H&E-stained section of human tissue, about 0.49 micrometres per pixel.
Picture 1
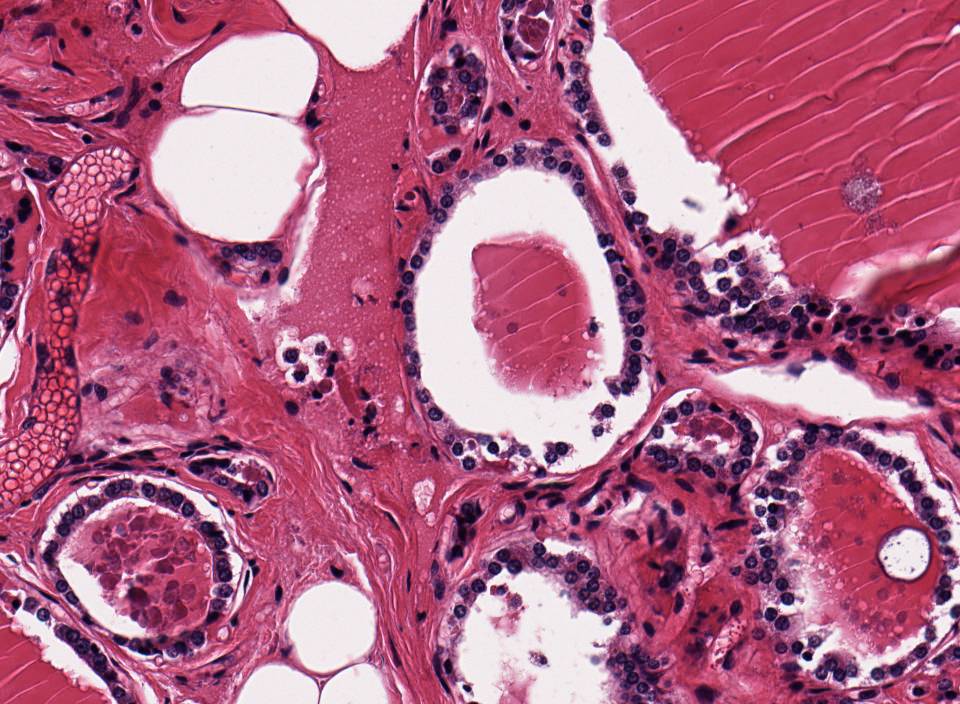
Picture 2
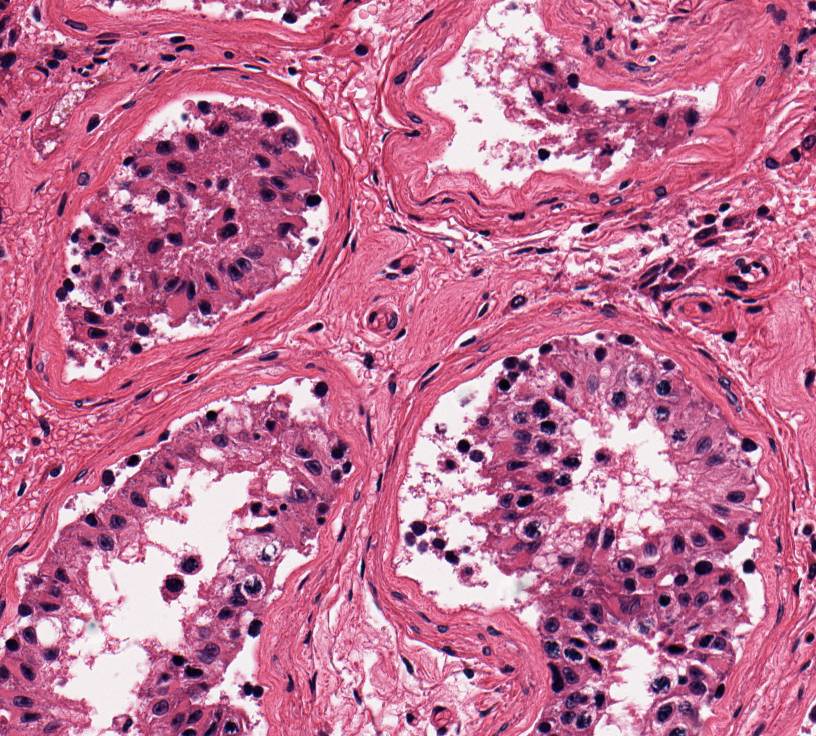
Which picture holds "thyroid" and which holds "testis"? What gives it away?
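Thyroid is shown in picture 1, testis in picture 2. The thyroid has rounded glandular units scattered in pink fibrous stroma, lined by a single layer of cuboidal cells with dark round nuclei; the central unit's wide clear lumen holds a block of pink material. The testis has four rounded units in cross-section, each bounded by a thick band of concentric, layered pink collagen fibres with flattened spindle-shaped nuclei parallel to its circumference. Their central spaces hold detached rounded cells with small, dark, condensed nuclei loose among granular debris.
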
